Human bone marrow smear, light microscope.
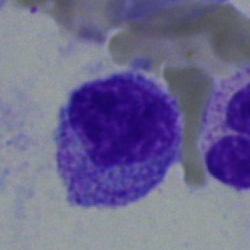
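Myelocyte in a stained human bone marrow smear. The outline of this central cell is roughly round. Its nucleus sits toward the upper part, with most of the cytoplasm lying below it. Fine purple granules fill the cytoplasm, and no vacuoles are seen.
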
